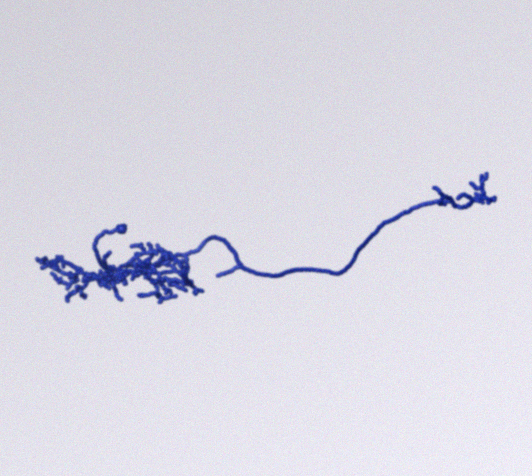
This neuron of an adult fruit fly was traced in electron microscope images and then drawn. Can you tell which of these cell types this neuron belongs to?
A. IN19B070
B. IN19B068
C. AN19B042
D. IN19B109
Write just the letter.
C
